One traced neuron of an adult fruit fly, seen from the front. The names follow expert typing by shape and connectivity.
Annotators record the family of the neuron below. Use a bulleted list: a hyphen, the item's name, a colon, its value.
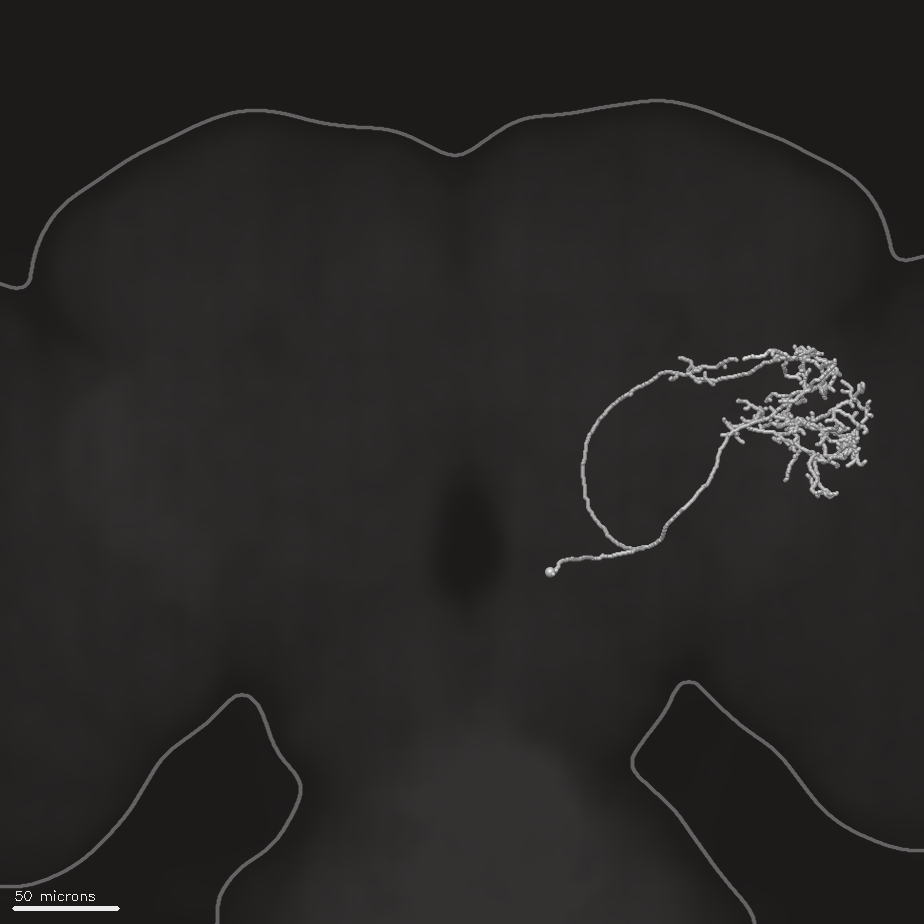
- family: hemilineage LALv1_ventral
